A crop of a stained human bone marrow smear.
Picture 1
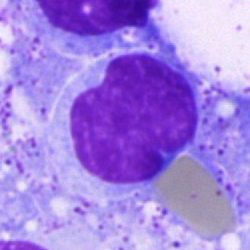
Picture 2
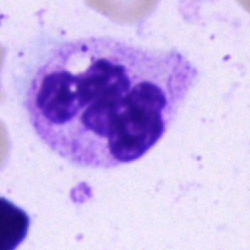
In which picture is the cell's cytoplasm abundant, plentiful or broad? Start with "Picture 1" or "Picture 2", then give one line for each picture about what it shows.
Picture 2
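Picture 1: The nucleus fills most of the cell.
Picture 2: The cytoplasm is abundant and pale pinkish-lilac.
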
